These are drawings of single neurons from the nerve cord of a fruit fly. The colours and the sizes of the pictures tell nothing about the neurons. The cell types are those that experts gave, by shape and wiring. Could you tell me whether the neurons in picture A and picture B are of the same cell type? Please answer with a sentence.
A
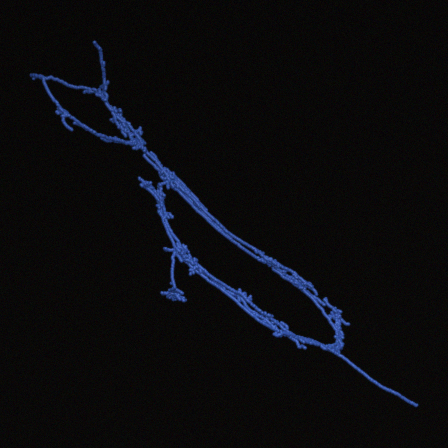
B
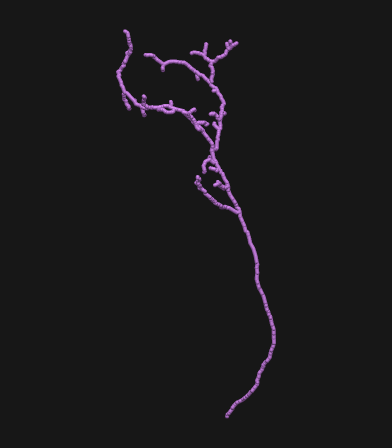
They are of different cell types.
